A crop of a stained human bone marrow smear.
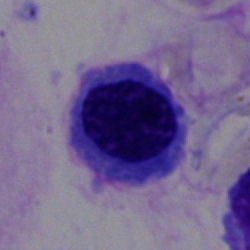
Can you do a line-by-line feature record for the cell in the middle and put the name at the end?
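Outline: roughly round, though the edges look slightly irregular
Chromatin: dark and condensed, as far as I can tell
Cytoplasm: stained a deep blue
Granules: none that I can find in the cytoplasm
Name: erythroblast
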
